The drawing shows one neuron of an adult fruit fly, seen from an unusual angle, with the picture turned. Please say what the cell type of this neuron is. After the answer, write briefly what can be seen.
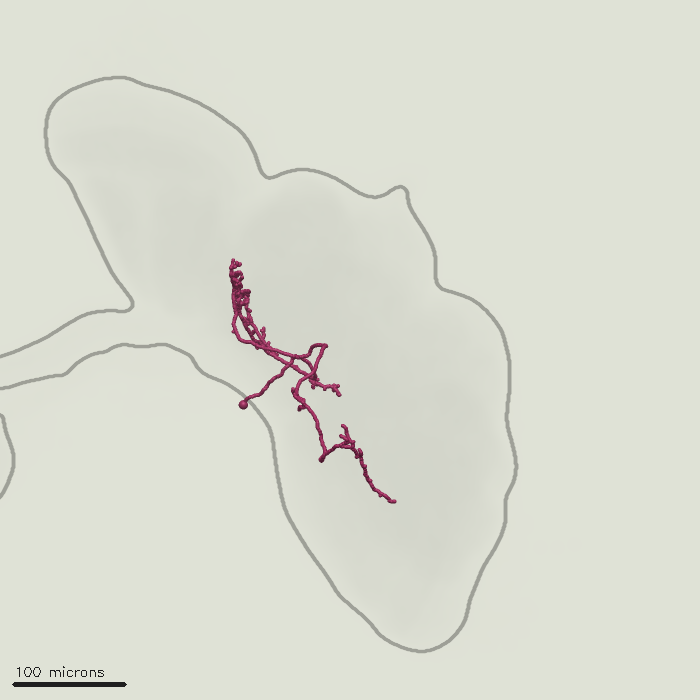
It is of cell type CB4200. Its broad class is central-brain intrinsic neuron. It lies in the brain. By the scale bar it is about 200 microns tall in this view.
